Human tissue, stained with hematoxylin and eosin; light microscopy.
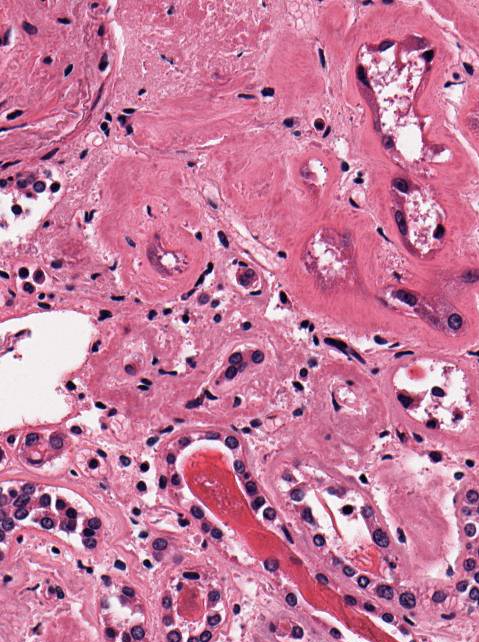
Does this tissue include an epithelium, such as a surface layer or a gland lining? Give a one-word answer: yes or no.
Yes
